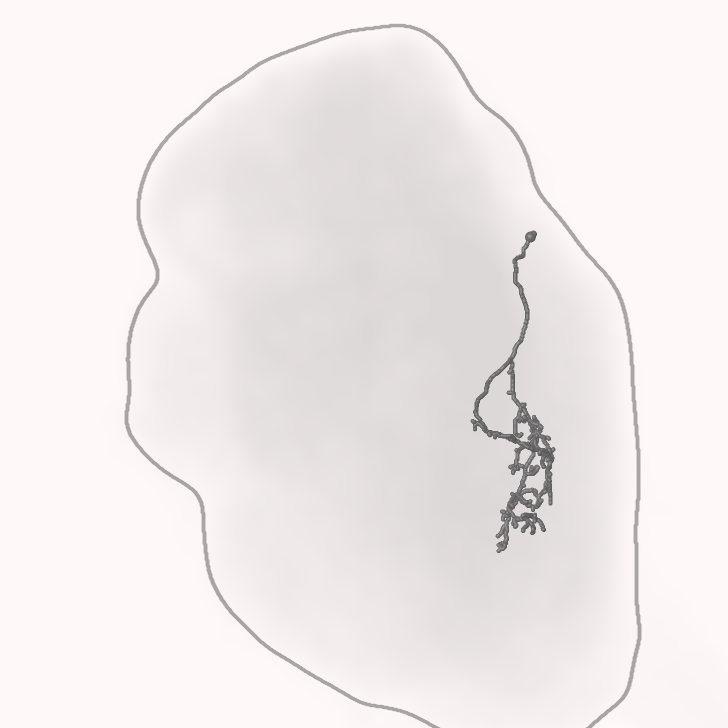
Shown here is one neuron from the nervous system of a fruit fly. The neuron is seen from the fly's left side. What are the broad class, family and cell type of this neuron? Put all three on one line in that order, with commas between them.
central-brain intrinsic neuron, hemilineage PSp1, PS194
